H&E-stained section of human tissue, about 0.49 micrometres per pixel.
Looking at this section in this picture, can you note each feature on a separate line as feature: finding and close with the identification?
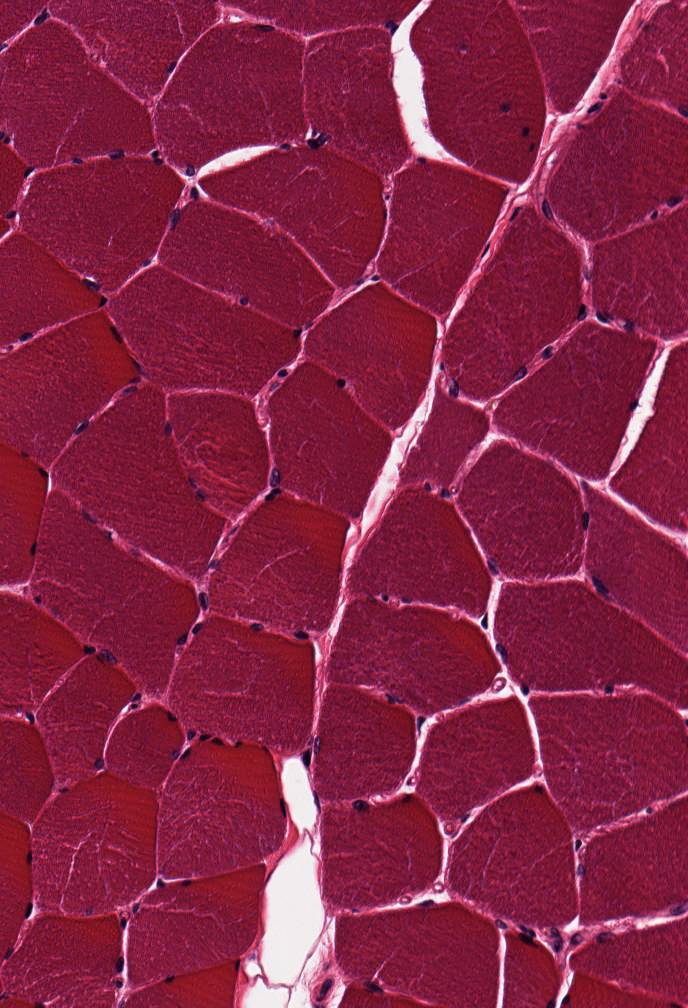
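Nuclei: at fibre edges, just under the borders
Cytoplasm: even, deep pink-red
Fibre size: broadly similar across the field
Connective tissue: broader band between fibre groups, upper right toward lower centre
Tissue: skeletal muscle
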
